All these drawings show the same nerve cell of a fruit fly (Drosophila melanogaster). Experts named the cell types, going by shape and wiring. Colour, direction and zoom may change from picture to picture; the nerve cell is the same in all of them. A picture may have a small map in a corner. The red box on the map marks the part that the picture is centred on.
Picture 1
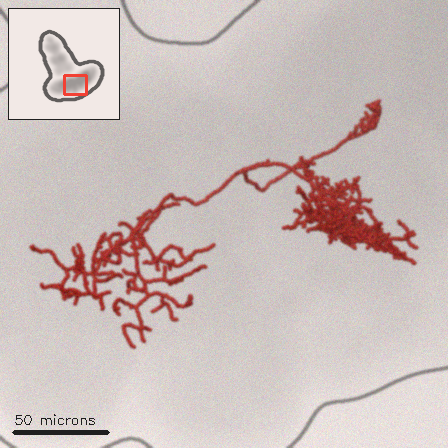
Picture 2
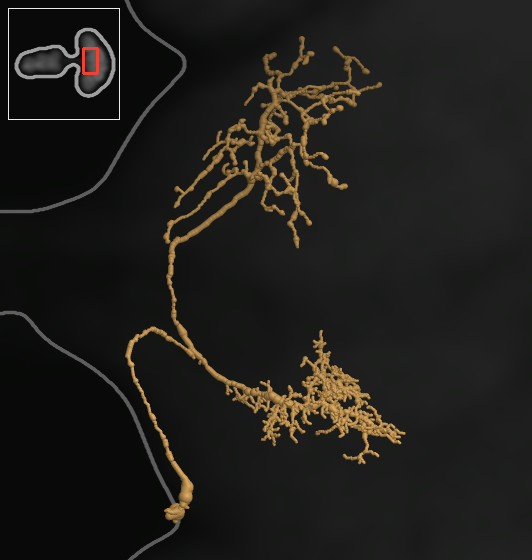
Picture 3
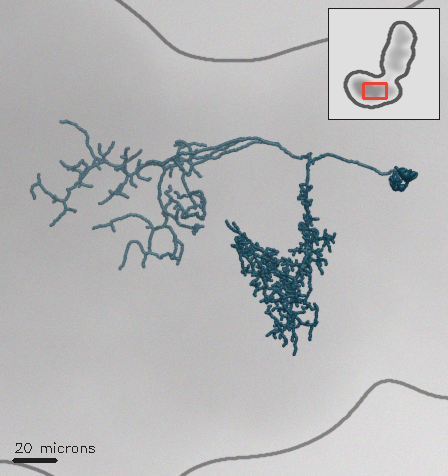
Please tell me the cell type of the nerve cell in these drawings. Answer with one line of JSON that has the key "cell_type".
{"cell_type": "AMMC008"}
